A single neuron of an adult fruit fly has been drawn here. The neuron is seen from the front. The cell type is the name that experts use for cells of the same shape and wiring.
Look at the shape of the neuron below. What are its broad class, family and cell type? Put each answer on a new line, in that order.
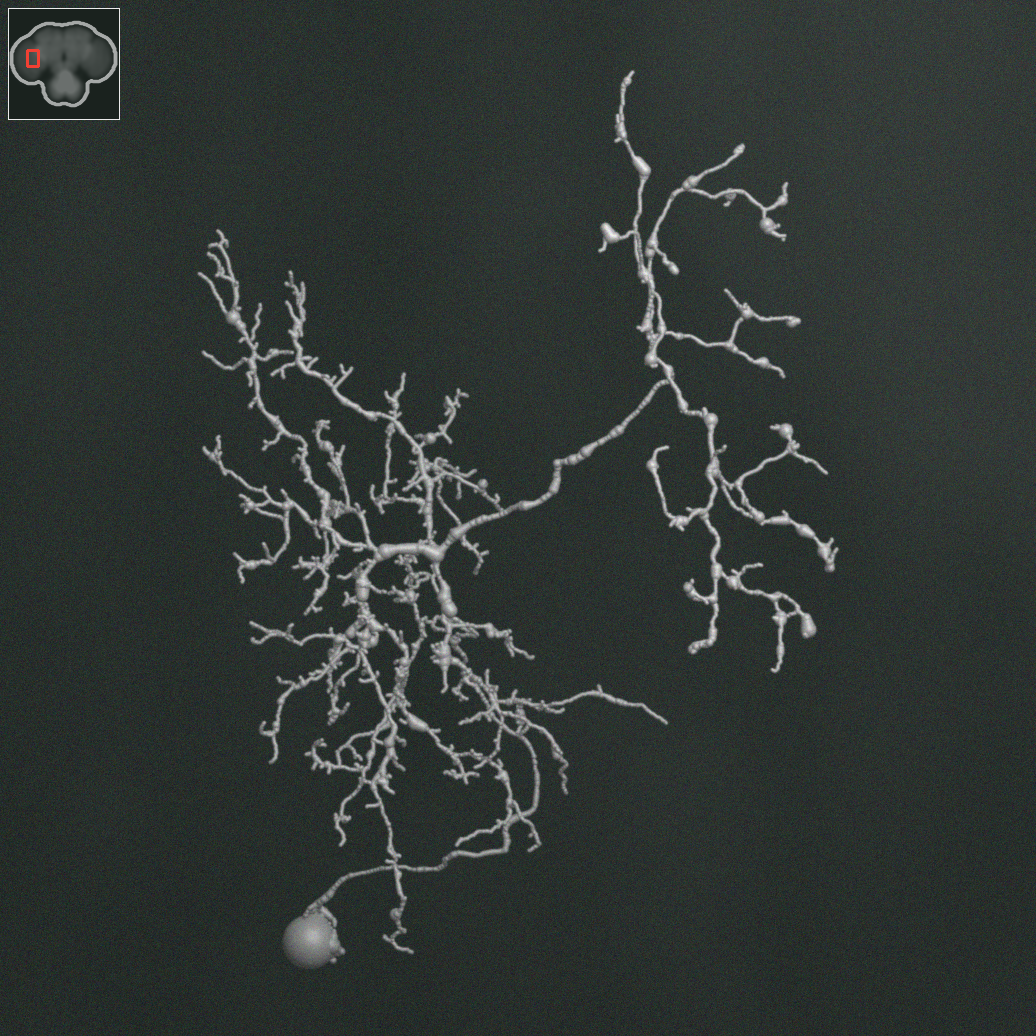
optic-lobe intrinsic neuron
Tlp
Tlp11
